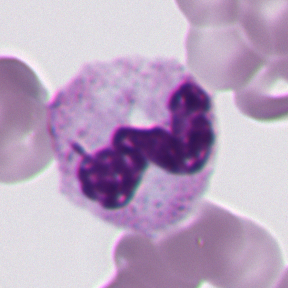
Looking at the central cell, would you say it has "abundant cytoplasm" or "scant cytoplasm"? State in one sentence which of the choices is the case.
The cytoplasm forms a broad area around the nucleus.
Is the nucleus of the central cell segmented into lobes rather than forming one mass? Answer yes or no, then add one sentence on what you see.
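Yes. The nucleus is a curved band pinched into lobes, running from lower left to upper right.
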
